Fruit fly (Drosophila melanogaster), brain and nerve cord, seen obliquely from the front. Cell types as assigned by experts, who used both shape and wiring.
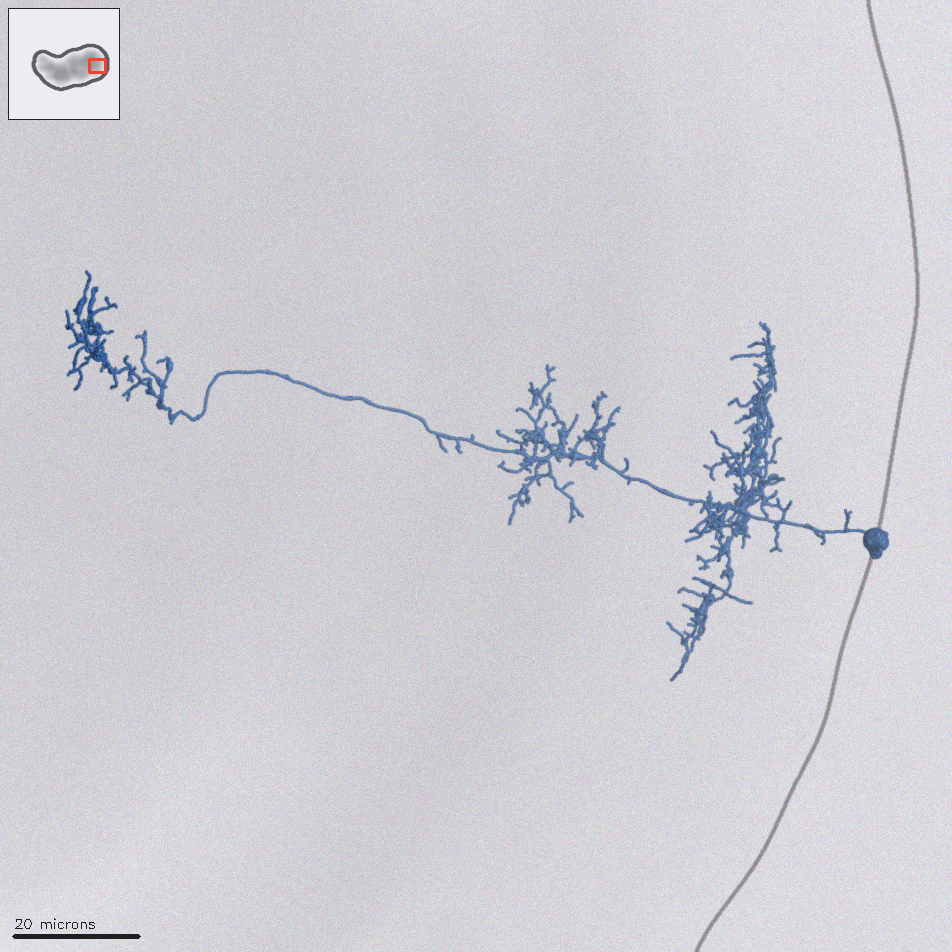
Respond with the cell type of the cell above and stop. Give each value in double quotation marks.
"Tm16"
